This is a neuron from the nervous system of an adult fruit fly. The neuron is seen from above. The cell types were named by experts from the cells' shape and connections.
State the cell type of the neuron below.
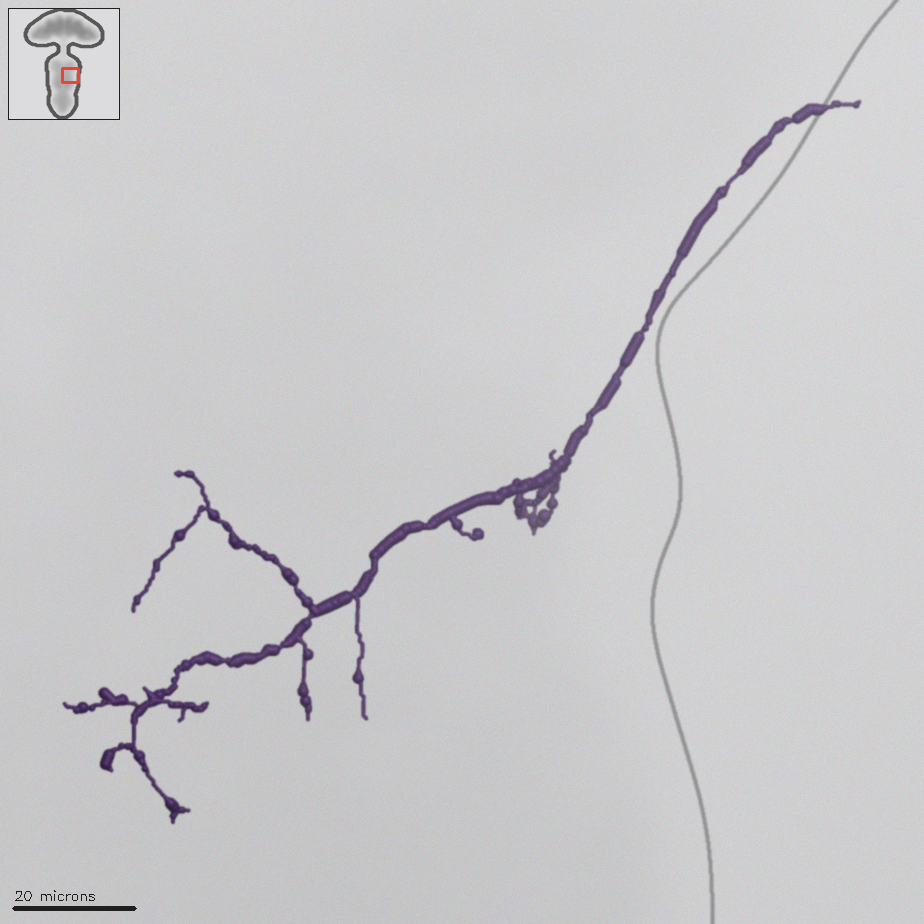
SNpp16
